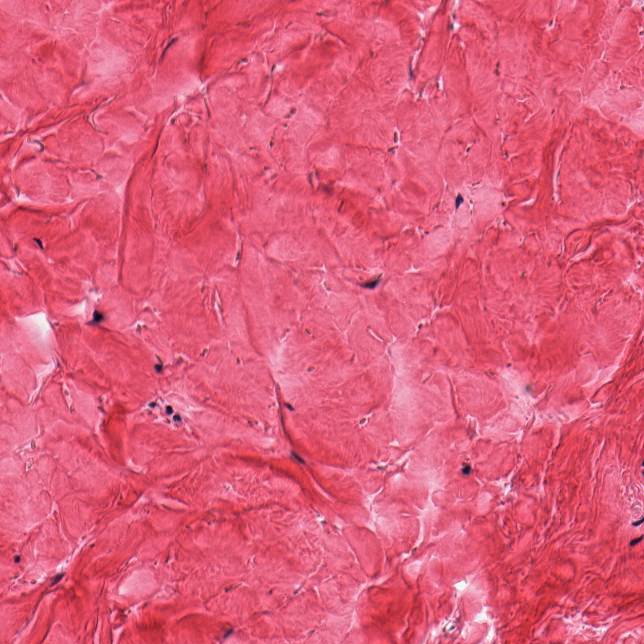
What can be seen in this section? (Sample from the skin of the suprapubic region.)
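Looking across the whole field, I find it filled with densely packed, deeply eosinophilic collagen bundles. They don't lie parallel; they run in many directions and interweave. Nuclei are sparse, widely scattered among the bundles. Most of them are small, dark and slender or spindle-shaped.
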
